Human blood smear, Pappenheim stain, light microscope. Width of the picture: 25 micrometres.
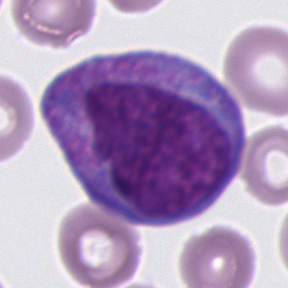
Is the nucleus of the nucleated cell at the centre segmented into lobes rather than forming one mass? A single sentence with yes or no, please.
No, the nucleus is not divided into lobes but is one compact round, oval or kidney-shaped mass.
